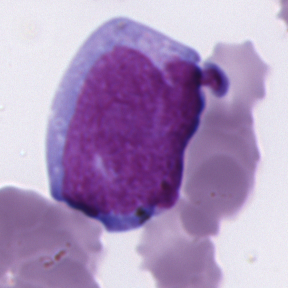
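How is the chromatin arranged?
It is fine and evenly spread, with no coarse dark clumps.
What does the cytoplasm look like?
It is pale blue, free of granules, and forms a rim that is widest on the left and top and very narrow on the right.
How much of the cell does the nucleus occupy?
About 70% of the cell's area.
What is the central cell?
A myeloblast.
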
